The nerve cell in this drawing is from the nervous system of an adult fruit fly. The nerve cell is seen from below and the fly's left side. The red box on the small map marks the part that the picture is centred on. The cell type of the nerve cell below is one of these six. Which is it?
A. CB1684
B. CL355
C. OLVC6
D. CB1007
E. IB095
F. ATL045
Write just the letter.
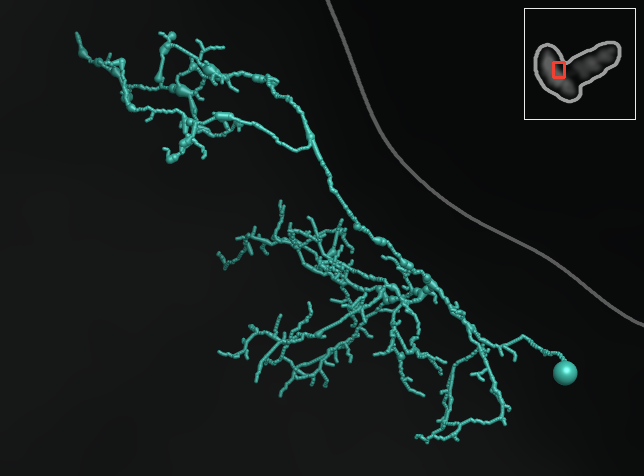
F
